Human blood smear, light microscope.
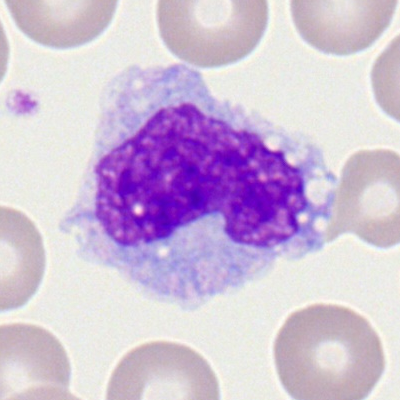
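Monocyte, with an irregular outline and uneven, angular margins. Its nucleus is folded, and there's a notch cut into the lower edge. Plenty of pale grey-blue cytoplasm, finely dusty in texture, with no coarse granules.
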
